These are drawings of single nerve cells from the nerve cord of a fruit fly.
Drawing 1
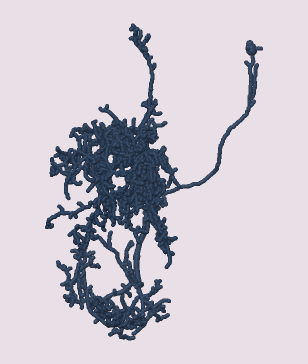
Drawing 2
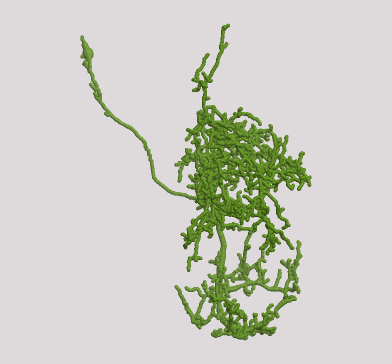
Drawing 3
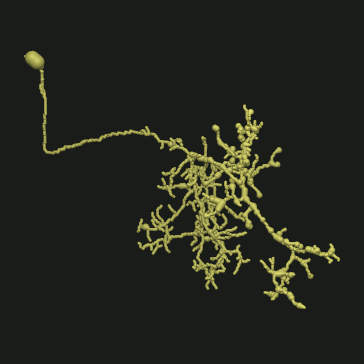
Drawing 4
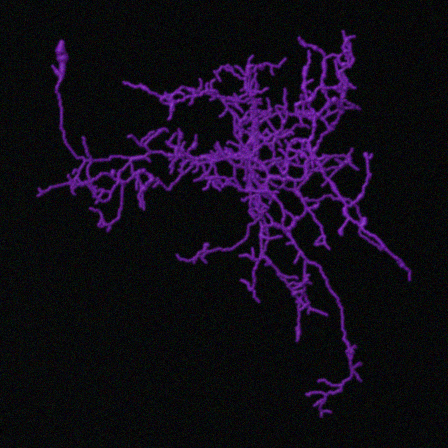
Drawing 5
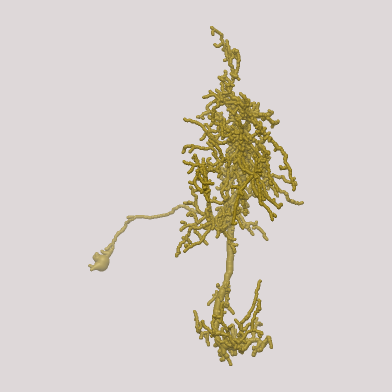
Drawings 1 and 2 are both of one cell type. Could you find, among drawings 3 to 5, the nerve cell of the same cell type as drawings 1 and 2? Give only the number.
5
